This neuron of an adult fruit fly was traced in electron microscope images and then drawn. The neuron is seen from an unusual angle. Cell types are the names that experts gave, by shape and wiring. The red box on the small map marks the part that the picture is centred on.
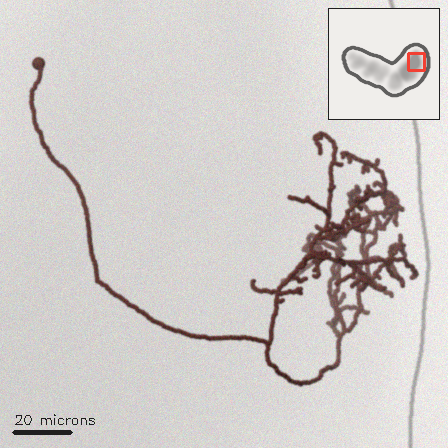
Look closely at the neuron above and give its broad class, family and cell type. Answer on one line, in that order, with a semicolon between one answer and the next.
central-brain intrinsic neuron; hemilineage VLPp1; AVLP558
